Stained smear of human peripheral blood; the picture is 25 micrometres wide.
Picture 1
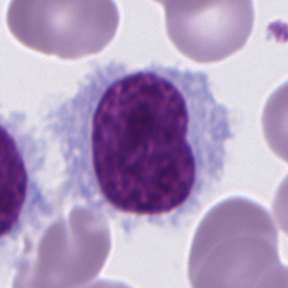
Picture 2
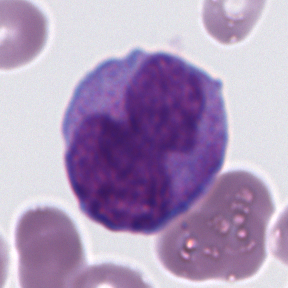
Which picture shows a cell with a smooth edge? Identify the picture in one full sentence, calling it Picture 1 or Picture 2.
The cell whose outline is smooth is the one in picture 2.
